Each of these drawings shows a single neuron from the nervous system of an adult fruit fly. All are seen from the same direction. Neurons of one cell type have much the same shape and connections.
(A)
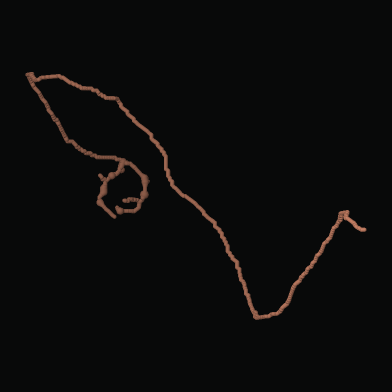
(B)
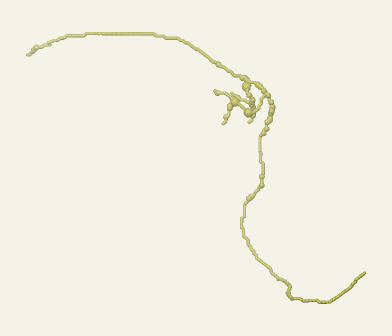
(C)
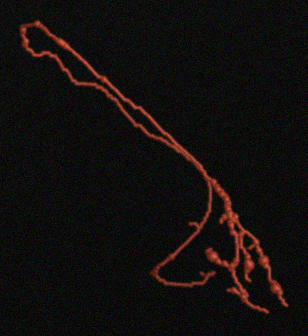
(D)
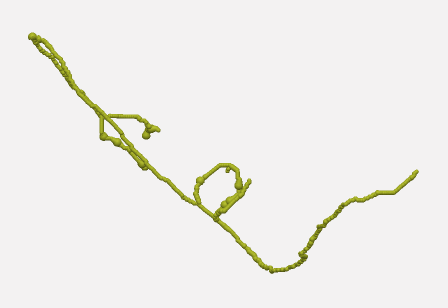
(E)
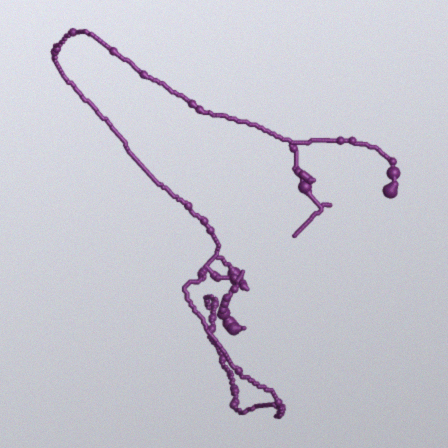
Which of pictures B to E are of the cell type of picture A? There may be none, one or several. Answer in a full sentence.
Picture D and picture E are of the same cell type.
